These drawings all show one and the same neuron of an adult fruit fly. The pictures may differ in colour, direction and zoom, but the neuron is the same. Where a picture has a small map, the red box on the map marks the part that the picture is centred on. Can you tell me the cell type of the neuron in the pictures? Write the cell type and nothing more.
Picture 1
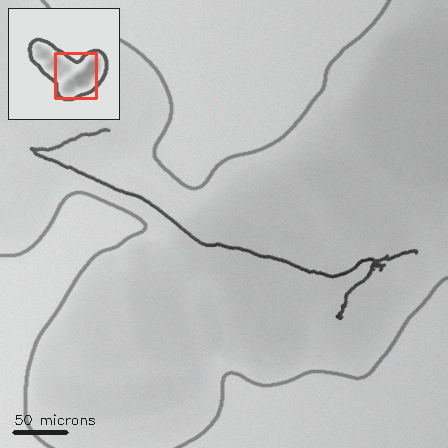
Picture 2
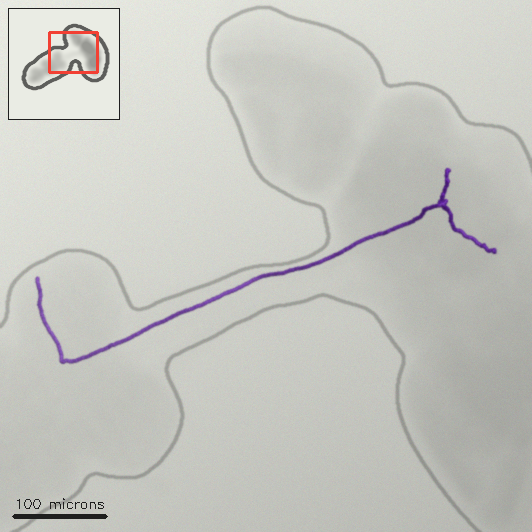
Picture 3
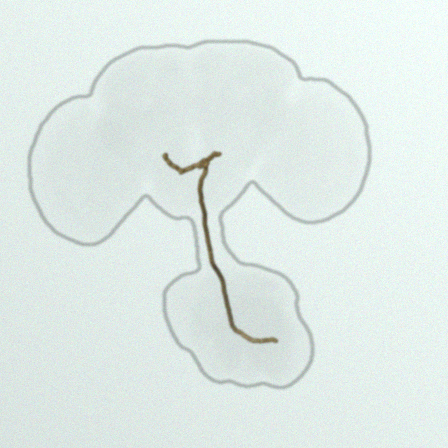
LgAG6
